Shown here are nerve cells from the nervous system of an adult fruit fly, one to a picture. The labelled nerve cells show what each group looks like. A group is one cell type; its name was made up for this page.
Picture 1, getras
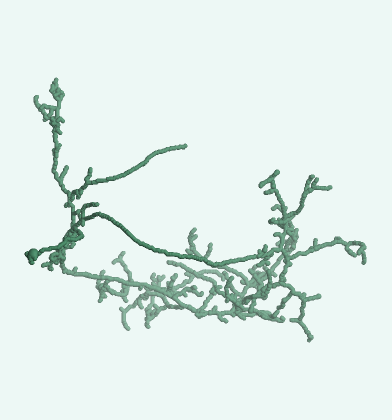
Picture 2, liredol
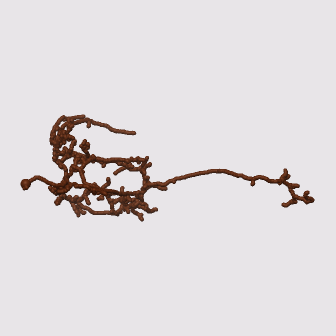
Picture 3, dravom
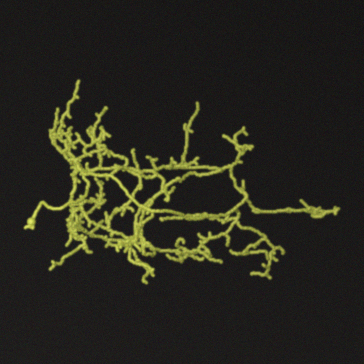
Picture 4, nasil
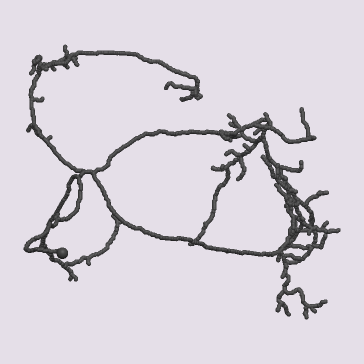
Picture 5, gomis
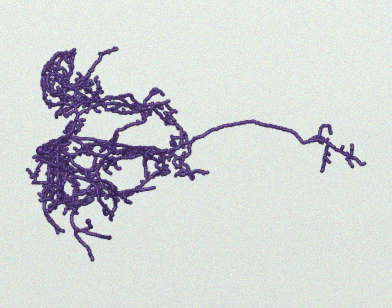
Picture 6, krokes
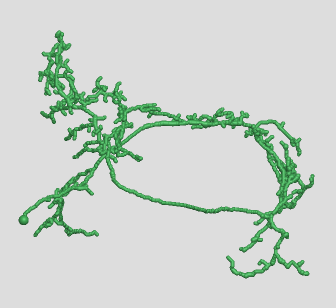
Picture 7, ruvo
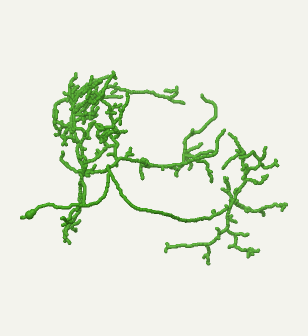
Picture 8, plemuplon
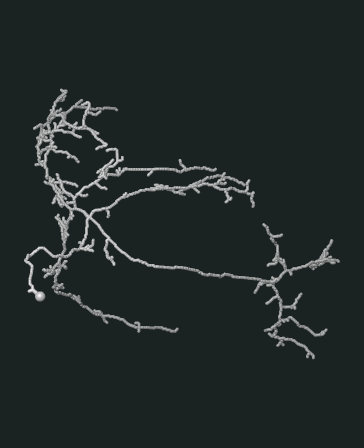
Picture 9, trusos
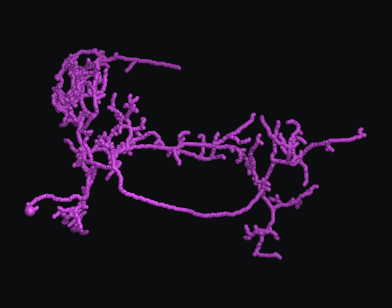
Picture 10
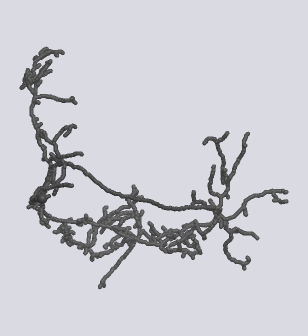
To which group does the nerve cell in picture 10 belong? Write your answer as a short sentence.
It belongs to getras.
